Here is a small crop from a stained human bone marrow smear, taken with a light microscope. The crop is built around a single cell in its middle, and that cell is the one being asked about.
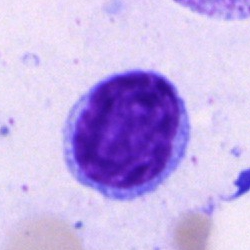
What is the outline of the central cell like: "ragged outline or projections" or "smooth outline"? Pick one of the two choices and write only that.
Smooth outline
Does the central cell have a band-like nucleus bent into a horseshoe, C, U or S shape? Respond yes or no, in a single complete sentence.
No, the nucleus of this cell is round or oval, not drawn out into a band.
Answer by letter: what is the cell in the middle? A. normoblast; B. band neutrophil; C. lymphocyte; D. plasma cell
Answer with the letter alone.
C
